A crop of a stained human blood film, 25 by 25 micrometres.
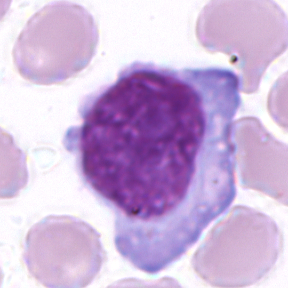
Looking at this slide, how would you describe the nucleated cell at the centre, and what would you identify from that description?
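Notice first that the outline of this cell is irregular and angular rather than smoothly round. Inside it, the nucleus is roundish, about 13 by 11 micrometres, with no lobes or deep indentation. Around it runs a moderate rim of pale greyish-blue cytoplasm, widest to the right and below the nucleus. On the left edge, a small pale blue bulge projects outward. So what we have here is a plasma cell.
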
